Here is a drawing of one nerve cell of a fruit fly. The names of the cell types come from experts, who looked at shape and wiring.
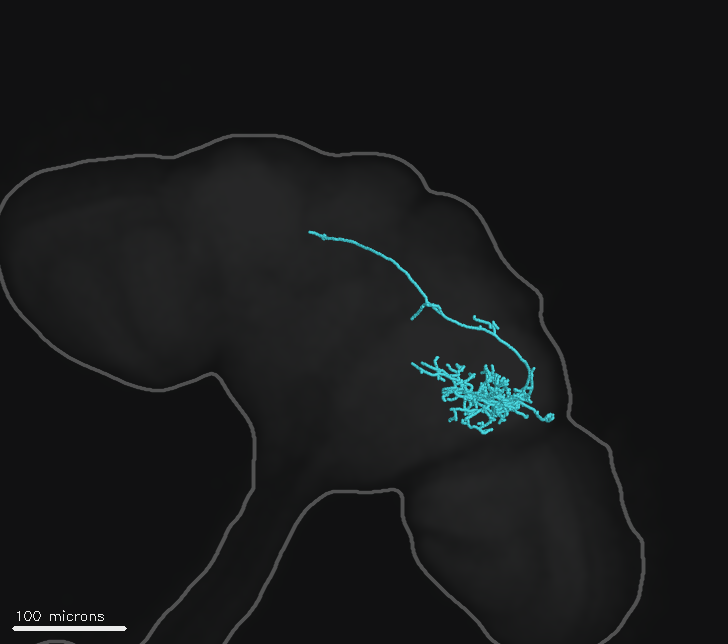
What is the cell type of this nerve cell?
CB3302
